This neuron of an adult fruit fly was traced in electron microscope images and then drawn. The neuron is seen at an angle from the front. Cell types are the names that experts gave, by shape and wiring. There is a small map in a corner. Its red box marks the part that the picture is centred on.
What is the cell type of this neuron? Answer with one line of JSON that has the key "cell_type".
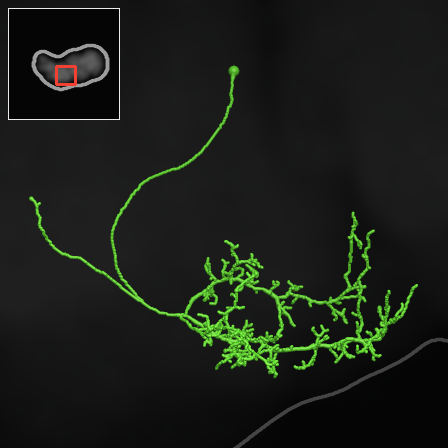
{"cell_type": "IN23B018"}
